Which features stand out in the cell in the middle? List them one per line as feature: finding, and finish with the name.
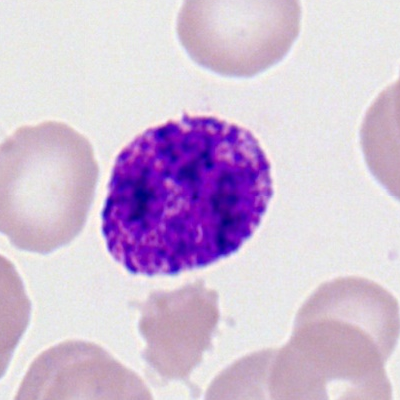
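Outline: roughly round.
Edge: finely irregular, not smooth.
Purple material: coarsely mottled, with darker clumps and paler pinkish spots.
Cytoplasm: no distinct pale rim visible around the purple mass.
Name: basophil.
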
